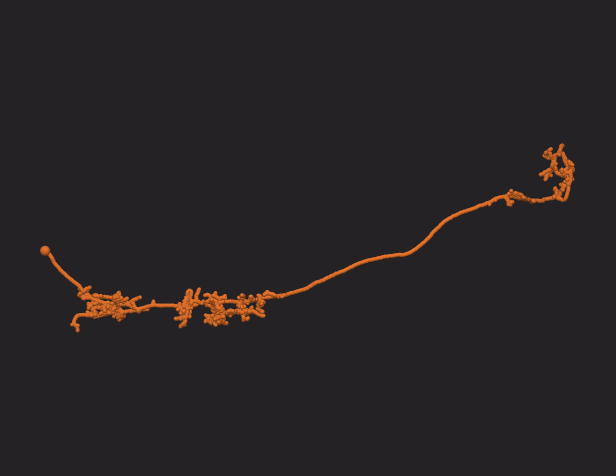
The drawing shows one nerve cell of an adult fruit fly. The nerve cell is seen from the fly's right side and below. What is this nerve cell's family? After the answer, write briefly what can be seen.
The family is hemilineage 09B. This is an ascending neuron. The cell body is on the left of the picture. In this view it is more than twice as wide as it is tall.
